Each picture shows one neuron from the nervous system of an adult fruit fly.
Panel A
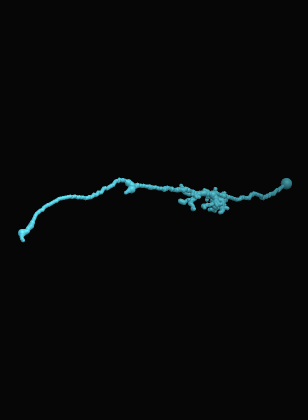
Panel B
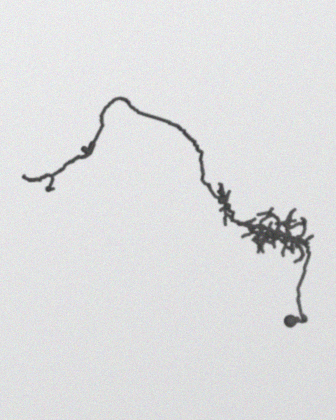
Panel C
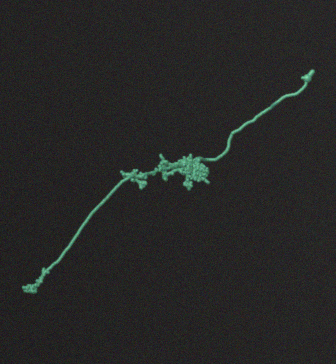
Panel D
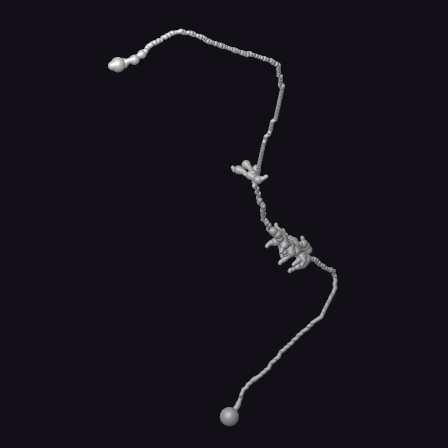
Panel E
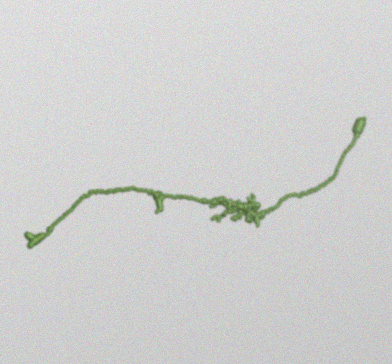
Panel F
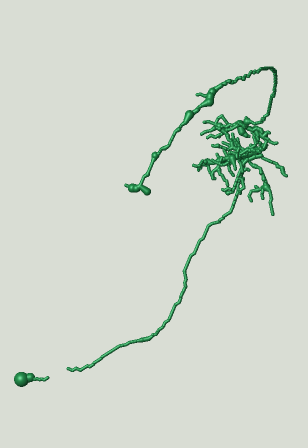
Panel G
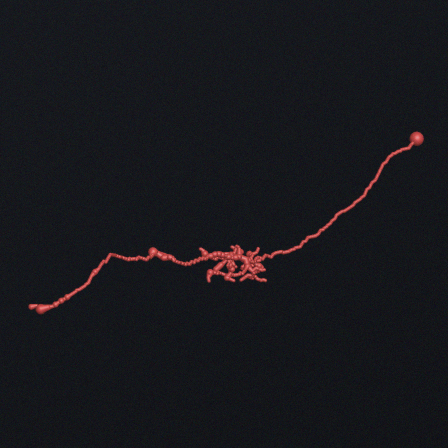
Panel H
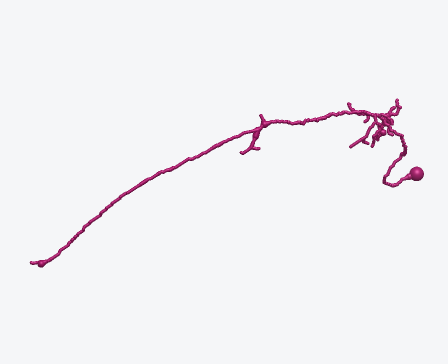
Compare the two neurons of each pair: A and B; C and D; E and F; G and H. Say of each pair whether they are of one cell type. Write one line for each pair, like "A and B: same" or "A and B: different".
A and B: different
C and D: same
E and F: different
G and H: same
